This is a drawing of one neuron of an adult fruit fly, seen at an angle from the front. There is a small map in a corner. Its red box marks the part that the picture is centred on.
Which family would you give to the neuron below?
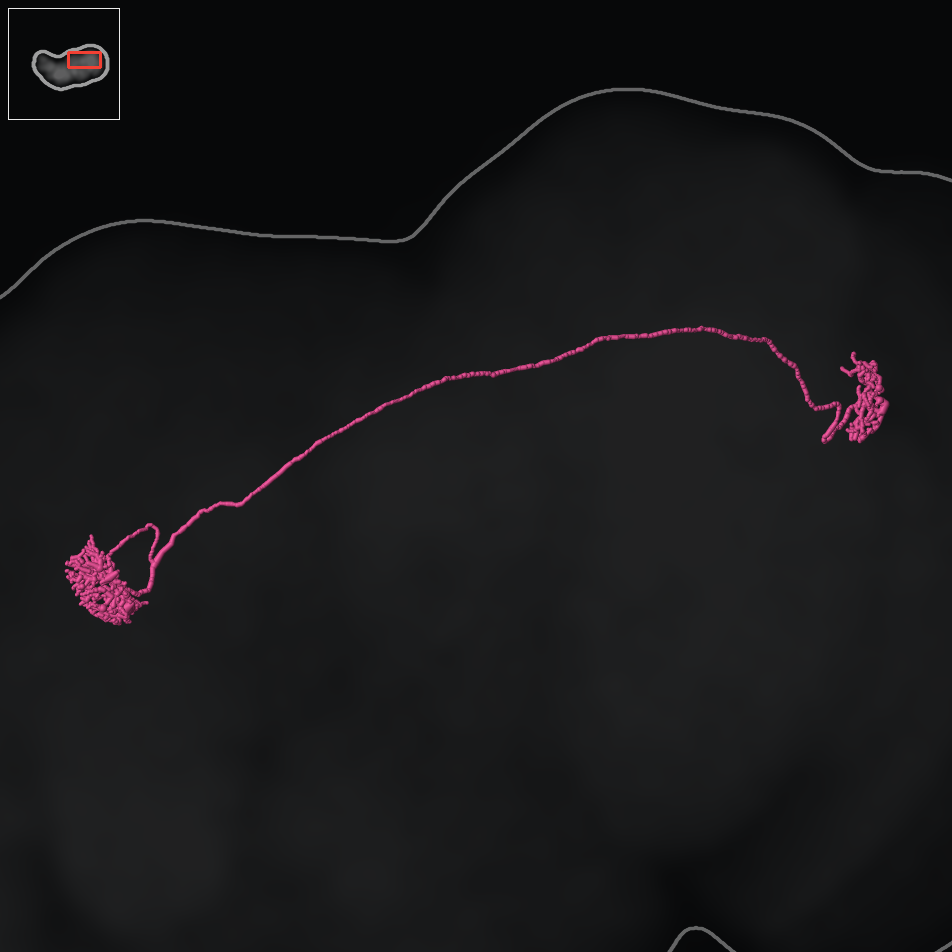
TuTuB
